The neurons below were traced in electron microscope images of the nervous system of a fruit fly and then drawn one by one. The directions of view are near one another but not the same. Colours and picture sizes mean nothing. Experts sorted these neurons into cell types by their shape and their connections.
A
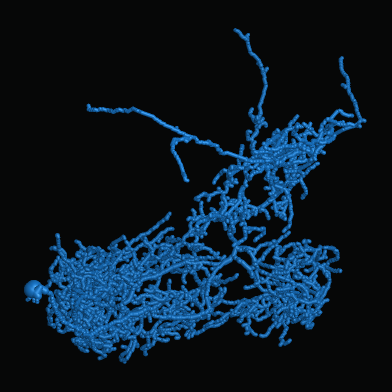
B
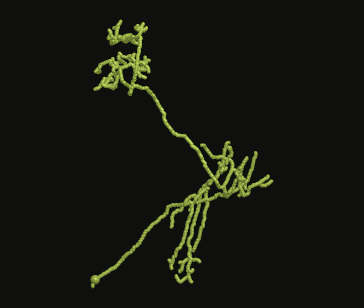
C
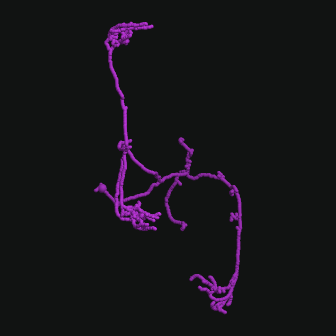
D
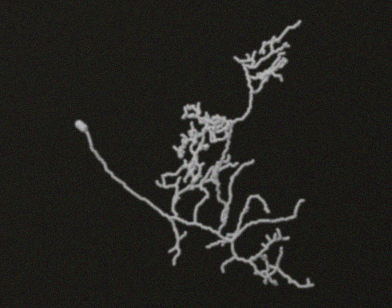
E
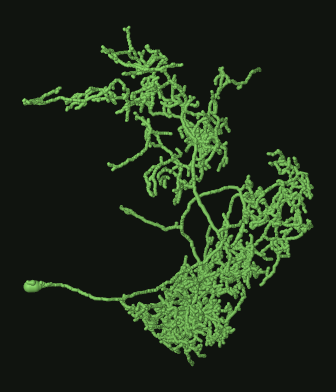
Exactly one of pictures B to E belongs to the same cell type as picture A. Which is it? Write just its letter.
E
